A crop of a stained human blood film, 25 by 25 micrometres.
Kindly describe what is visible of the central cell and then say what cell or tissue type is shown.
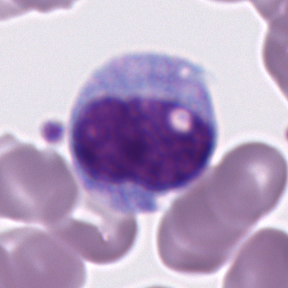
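Outline first: roughly round. Next, the nucleus: a shallow notch in its lower edge gives it a kidney-like shape, and a pale round spot lies in its right part. Last, the cytoplasm: pale greyish-blue. It is a monocyte.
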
